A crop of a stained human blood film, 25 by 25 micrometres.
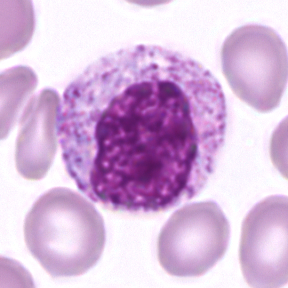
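Metamyelocyte at the centre of this stained smear of human peripheral blood. You'll notice its outline is round and smooth, and the chromatin is coarse and clumped, with pale gaps running between dark strands. No nucleoli show clearly in the nucleus. Plenty of fine reddish-purple granules are scattered through the cytoplasm.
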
